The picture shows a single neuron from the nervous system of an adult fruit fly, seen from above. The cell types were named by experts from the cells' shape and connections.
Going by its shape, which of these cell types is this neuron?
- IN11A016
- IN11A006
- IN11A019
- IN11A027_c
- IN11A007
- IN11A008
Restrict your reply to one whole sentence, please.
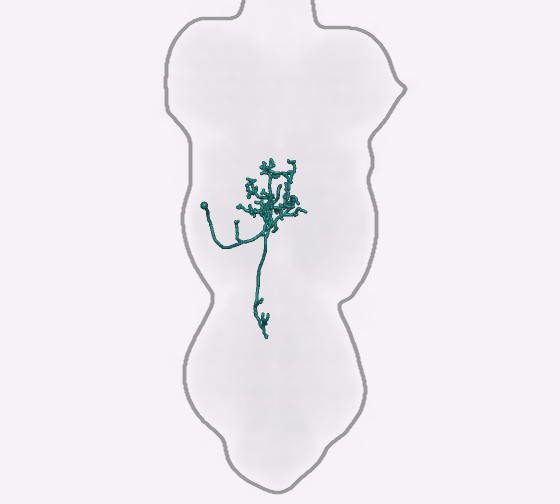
By cell type, this neuron is classified as IN11A027_c.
